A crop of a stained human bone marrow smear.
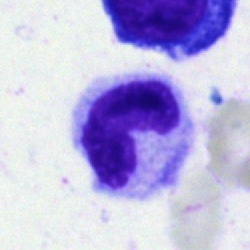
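Band neutrophil here in the middle; take your time with the nucleus. It curves into a thick C, or horseshoe, with its concave side facing toward the lower right. The chromatin stains dark purple and looks dense, while pale lilac-grey cytoplasm fills the curve.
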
